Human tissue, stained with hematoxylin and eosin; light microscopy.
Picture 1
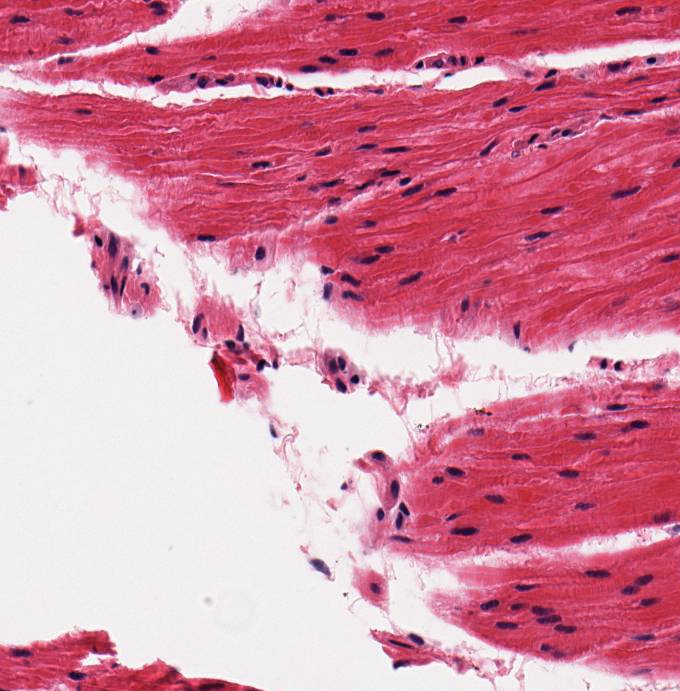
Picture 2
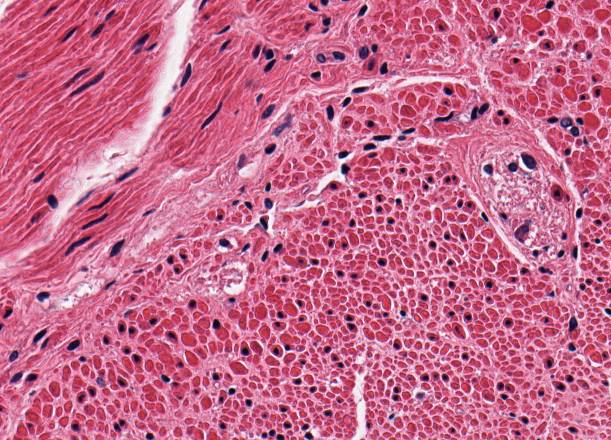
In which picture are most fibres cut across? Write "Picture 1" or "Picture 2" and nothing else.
Picture 2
